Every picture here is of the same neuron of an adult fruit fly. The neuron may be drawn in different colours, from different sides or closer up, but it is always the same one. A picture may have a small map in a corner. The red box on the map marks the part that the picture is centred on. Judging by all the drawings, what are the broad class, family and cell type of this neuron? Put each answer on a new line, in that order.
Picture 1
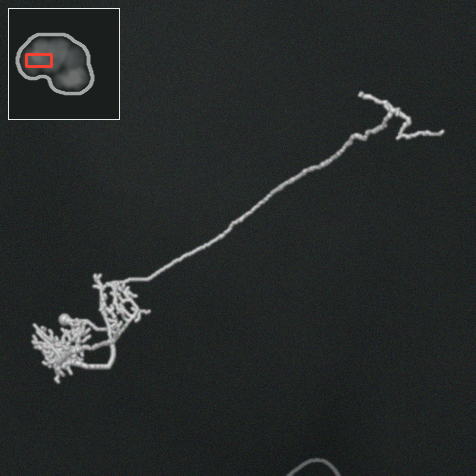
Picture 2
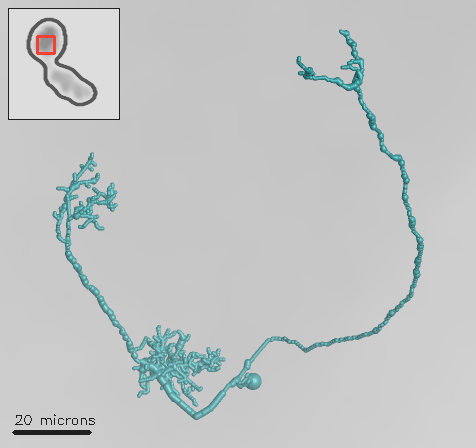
visual projection neuron
LLPC
LLPC1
